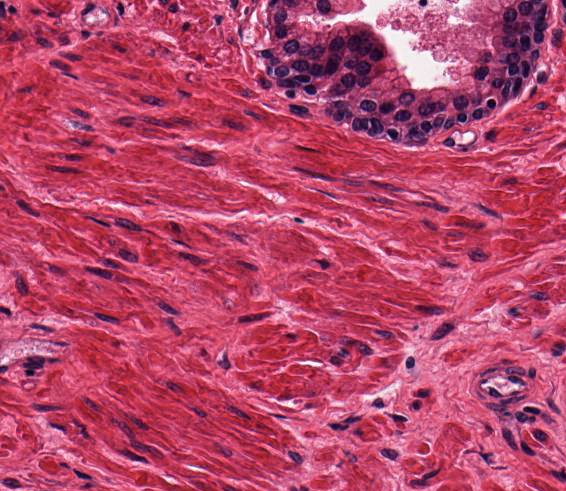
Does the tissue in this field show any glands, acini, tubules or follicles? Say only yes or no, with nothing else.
Yes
